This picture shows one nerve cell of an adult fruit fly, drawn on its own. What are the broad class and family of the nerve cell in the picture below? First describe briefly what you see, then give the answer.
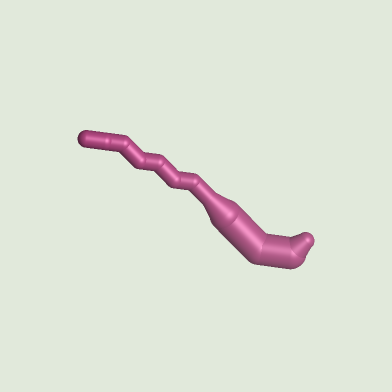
The drawing shows no cell body. As drawn here it is wider than it is tall. Its broad class is photoreceptor or other optic-lobe sensory neuron. The name of its family is class visual.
